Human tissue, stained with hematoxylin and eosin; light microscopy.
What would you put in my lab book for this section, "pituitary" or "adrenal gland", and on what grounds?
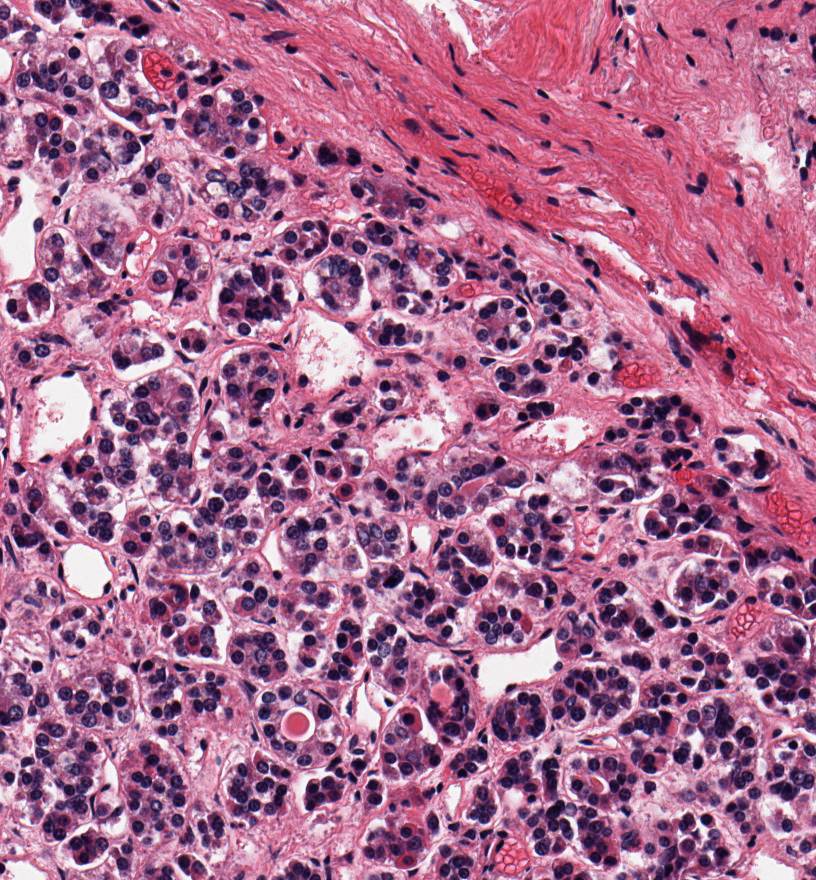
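The section is pituitary.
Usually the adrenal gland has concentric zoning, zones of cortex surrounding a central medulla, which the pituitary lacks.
Checking the field: most of it consists of small rounded nests of cells divided by thin fibrous septa. A band of dense pink collagen with spindle-shaped nuclei crosses the upper right corner diagonally. Cytoplasm varies, mostly pale to purplish, with a scattered few cells deeper pink. Within a nest near the lower centre sits one round, homogeneous pink globule.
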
